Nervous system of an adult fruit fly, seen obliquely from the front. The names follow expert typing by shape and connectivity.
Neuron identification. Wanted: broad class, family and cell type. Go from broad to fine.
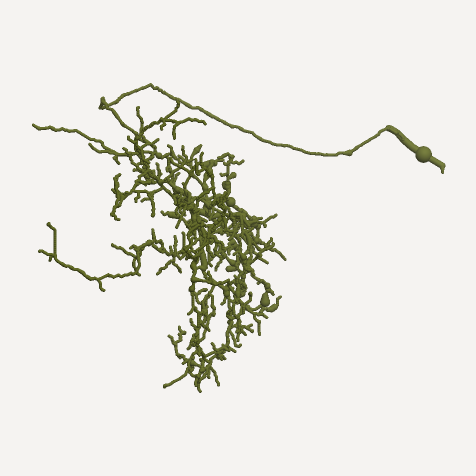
nerve-cord intrinsic neuron; hemilineage 21A; IN21A035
